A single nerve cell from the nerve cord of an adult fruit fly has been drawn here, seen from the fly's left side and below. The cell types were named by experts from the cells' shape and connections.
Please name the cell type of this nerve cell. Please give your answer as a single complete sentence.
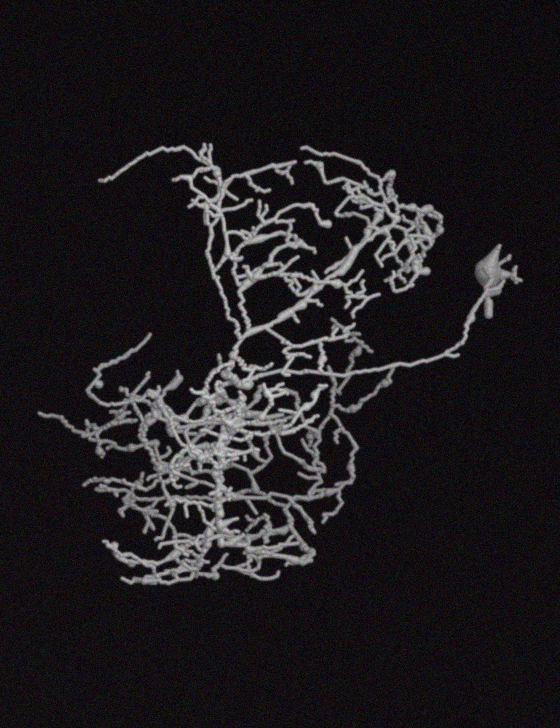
The type of this nerve cell is the cell type INXXX285.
